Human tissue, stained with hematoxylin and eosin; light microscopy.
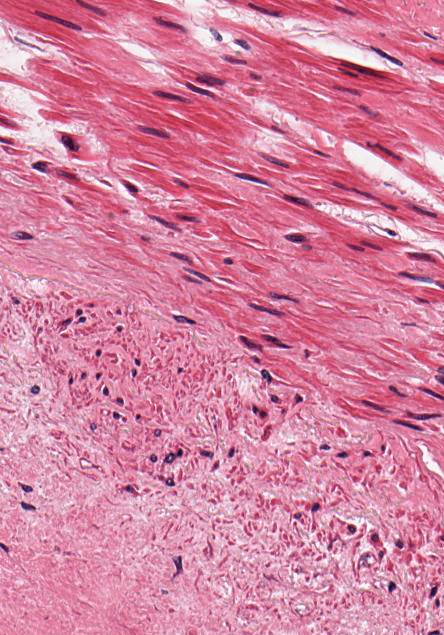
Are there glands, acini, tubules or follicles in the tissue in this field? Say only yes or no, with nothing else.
No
